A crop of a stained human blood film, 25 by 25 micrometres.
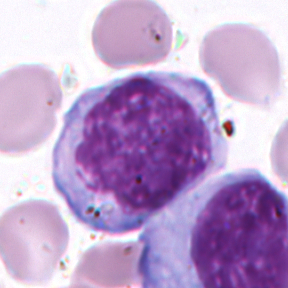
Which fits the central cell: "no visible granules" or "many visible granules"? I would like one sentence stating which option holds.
There is no granule to be seen in the cytoplasm of this cell.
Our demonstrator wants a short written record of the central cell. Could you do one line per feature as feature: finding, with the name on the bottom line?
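Outline: roughly round and smooth
Nucleus: off-centre, toward the upper right
Nuclear diameter: about 12 micrometres
Chromatin: finely patterned, small pale gaps, no coarse dark blocks
Cytoplasm: moderate rim around the nucleus
Cell: plasma cell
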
